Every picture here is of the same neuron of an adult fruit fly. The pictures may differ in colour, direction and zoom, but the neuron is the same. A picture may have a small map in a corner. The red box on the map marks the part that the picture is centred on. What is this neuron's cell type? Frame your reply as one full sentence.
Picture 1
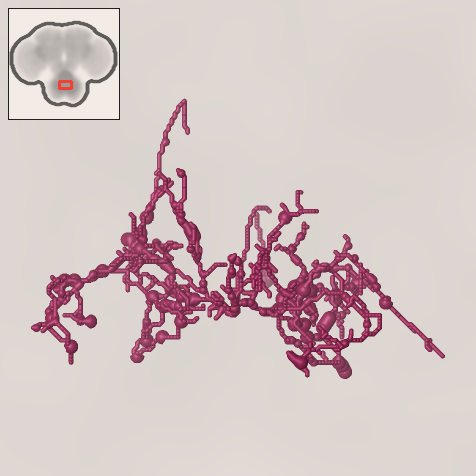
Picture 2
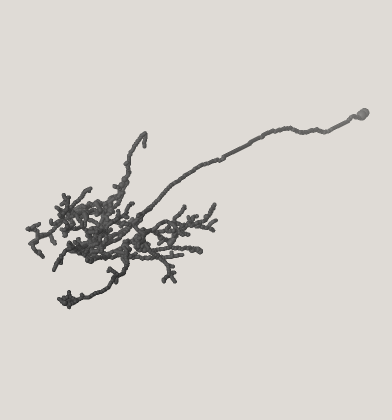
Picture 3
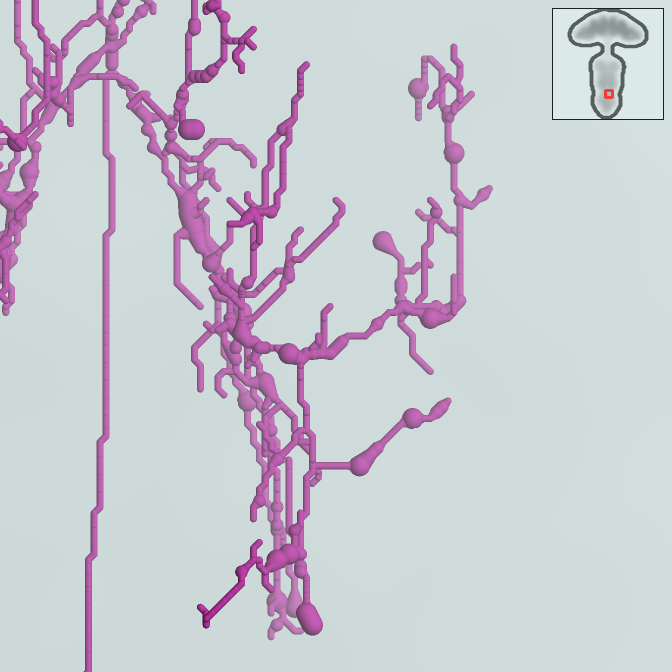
This neuron is classified under the cell type IN00A066.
